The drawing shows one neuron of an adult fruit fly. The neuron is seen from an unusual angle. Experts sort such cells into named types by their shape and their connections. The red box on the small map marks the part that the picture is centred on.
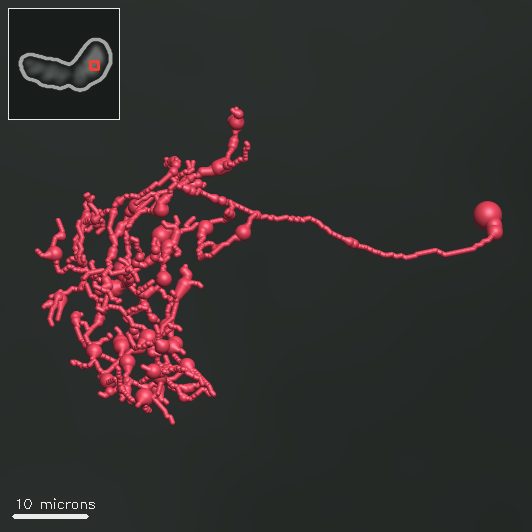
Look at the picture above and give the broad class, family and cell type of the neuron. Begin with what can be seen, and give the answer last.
The cell body can be seen on the right of the picture. By the scale bar it is about 65 microns wide in this view. The picture shows dozens of branch ends. Its broad class is optic-lobe intrinsic neuron. The family is Cm. The cell type is Cm7.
